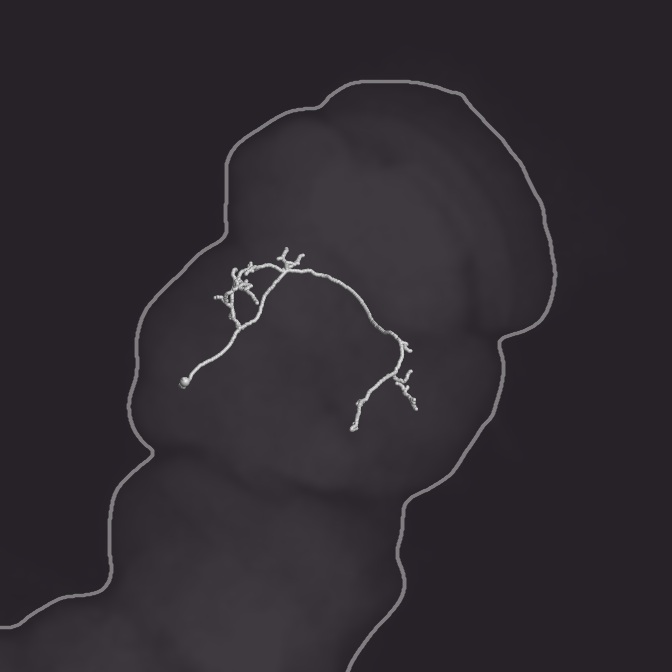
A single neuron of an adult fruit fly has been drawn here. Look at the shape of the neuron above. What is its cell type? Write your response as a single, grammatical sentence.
The neuron is categorized under cell type CB4242.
